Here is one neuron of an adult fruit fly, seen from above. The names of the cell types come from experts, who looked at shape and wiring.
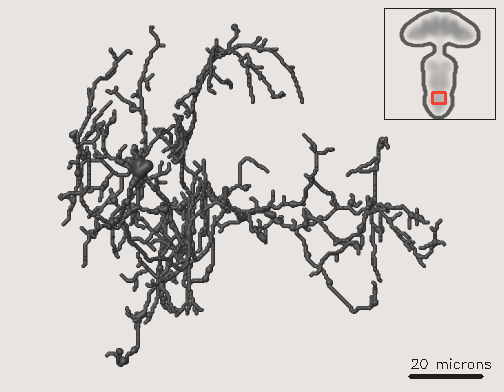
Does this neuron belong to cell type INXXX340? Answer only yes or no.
yes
